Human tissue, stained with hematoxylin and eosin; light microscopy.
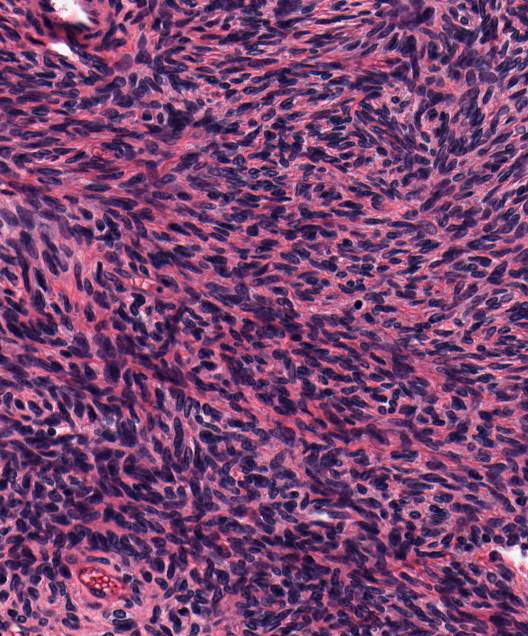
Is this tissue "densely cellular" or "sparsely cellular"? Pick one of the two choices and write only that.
Densely cellular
